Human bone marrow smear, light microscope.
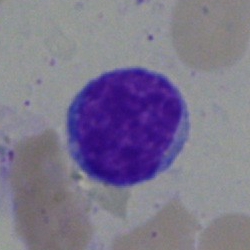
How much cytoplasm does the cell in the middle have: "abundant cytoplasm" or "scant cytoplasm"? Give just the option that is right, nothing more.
Scant cytoplasm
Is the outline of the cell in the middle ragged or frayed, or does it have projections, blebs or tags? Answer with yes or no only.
No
